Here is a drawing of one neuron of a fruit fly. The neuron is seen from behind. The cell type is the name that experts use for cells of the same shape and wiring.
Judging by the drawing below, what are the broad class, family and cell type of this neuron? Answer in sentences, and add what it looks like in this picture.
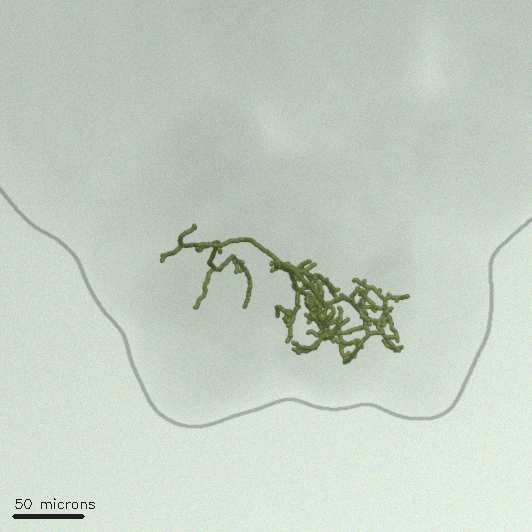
Its broad class is nerve-cord intrinsic neuron. Its family is hemilineage 08B. Its cell type is IN08B063. Its cell body lies in the middle of the picture. From left to right in the picture it spans about 180 microns.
